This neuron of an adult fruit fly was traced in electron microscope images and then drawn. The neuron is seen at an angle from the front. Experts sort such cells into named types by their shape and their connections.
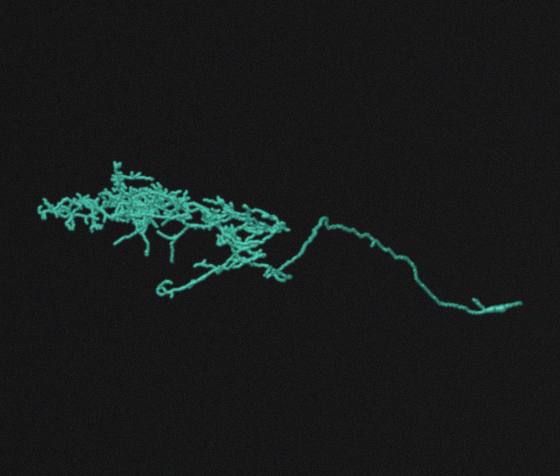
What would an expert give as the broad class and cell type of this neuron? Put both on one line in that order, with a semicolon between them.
ascending neuron; ANXXX462b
